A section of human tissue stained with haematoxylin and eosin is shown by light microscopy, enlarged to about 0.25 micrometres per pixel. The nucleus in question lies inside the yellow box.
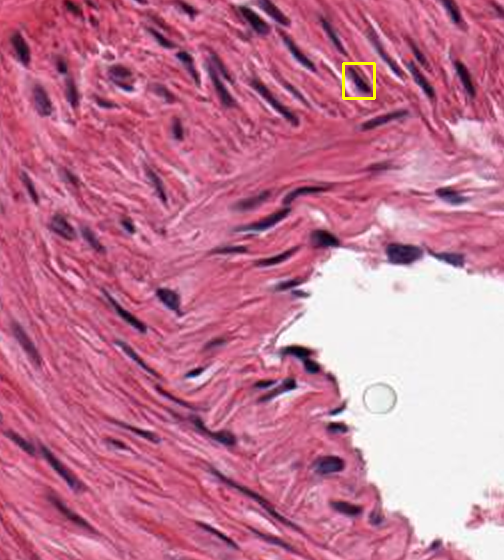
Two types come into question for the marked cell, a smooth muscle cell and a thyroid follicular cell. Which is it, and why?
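Smooth muscle cell. The nucleus is a dark, slender, elongated streak with tapered ends. The nucleus stains evenly dark, with no visible internal detail. The cytoplasm is pink and fibrillar, drawn out along the nucleus, with no clear outline separating it from neighbouring cells. The cell lies parallel to many similar elongated nuclei and pink fibres, forming a bundle that runs diagonally within the wall curving around the lumen.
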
